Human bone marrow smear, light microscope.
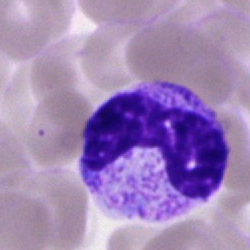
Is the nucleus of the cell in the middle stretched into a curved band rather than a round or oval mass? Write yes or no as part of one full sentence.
Yes, what the nucleus forms is a curved band, not a set of separate lobes.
